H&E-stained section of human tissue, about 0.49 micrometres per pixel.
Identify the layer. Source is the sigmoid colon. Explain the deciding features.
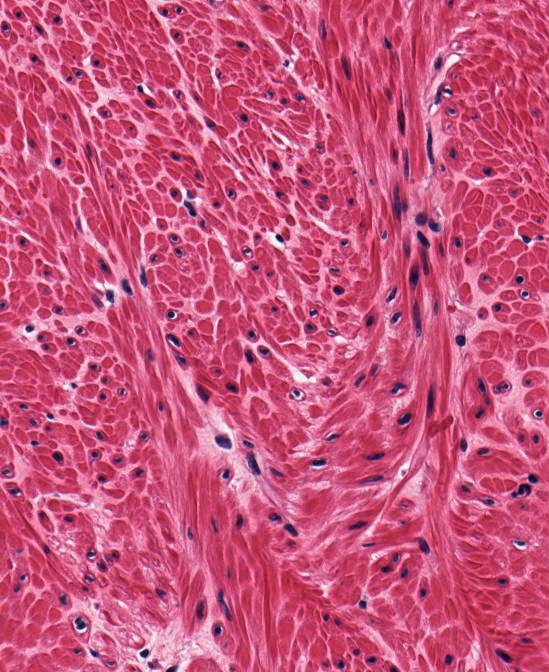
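Answer: smooth muscle. Lengthwise, dark cigar-shaped nuclei lie parallel to the cells; cut across, the cells are small polygonal pink profiles, only some with a central round nucleus. The cytoplasm is uniformly eosinophilic, unstriated, with only thin pale connective-tissue strands between cells and bundles.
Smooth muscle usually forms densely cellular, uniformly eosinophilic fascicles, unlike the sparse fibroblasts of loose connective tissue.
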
